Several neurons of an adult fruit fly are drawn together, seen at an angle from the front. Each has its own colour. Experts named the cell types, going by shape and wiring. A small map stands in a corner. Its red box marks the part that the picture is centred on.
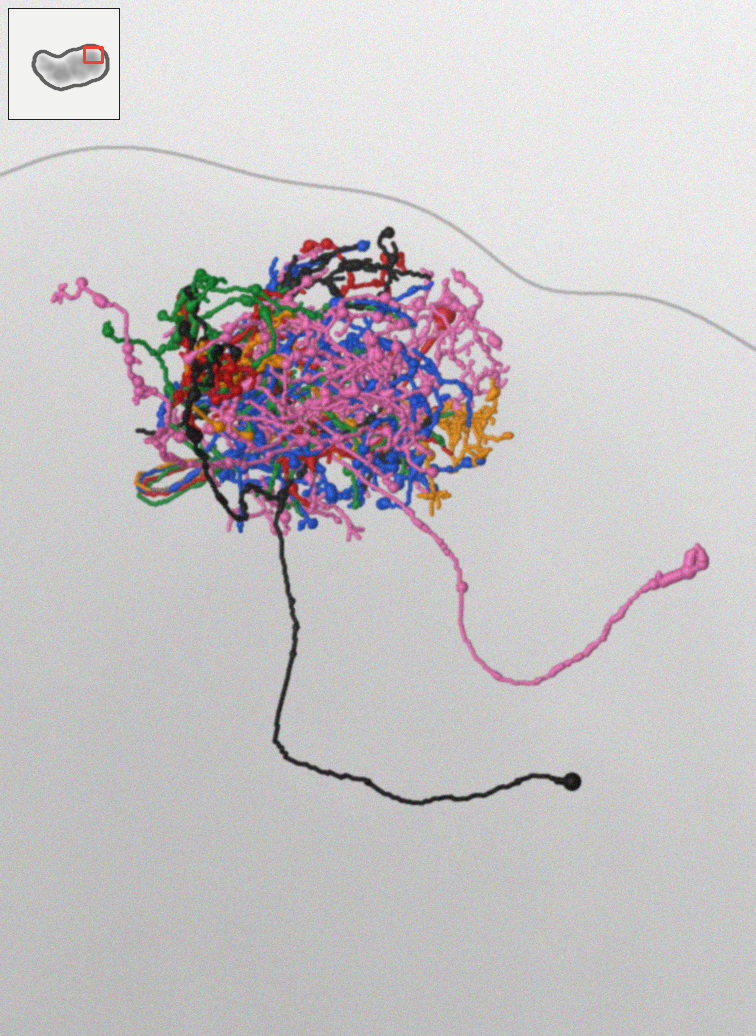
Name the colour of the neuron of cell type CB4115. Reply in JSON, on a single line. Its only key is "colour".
{"colour": "green"}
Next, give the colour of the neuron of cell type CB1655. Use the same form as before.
{"colour": "pink"}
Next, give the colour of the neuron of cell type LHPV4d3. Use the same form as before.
{"colour": "red"}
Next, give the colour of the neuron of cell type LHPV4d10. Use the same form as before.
{"colour": "orange"}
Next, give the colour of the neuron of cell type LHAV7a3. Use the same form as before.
{"colour": "black"}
